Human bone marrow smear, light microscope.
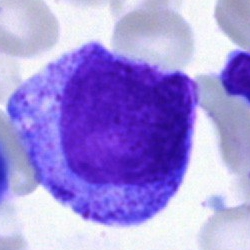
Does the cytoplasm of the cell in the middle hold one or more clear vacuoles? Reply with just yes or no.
No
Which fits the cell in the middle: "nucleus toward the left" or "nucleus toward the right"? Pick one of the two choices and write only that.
Nucleus toward the right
